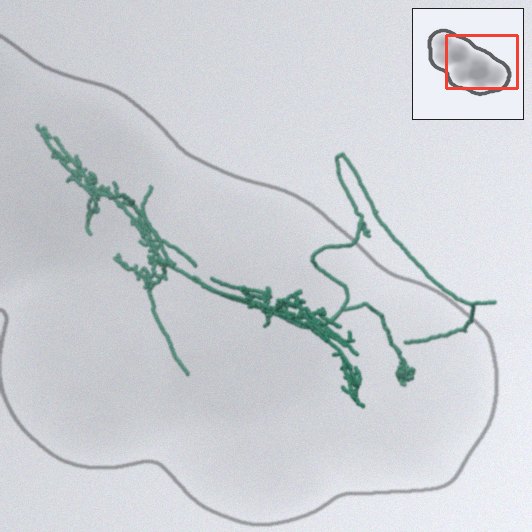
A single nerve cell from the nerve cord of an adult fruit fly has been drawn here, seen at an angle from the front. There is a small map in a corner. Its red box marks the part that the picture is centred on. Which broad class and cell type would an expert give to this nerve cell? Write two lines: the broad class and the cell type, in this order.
efferent neuron of the nerve cord
ENXXX226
